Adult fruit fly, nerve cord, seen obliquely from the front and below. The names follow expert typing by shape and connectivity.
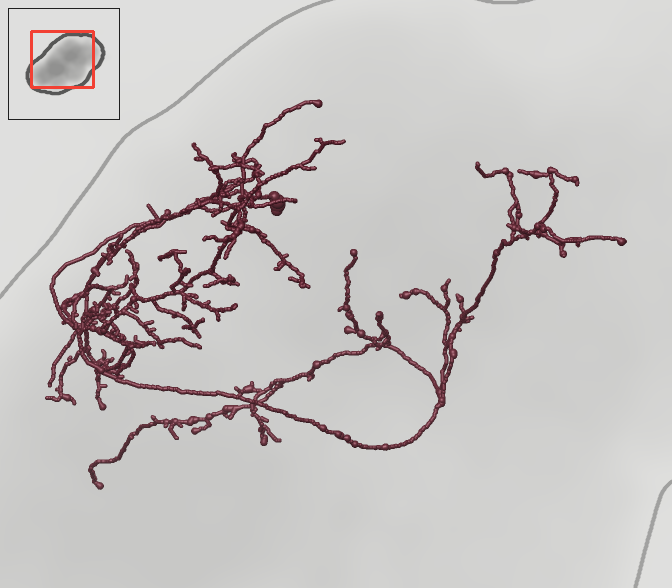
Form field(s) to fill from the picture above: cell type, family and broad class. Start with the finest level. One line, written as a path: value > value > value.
IN19B055 > hemilineage 19B > nerve-cord intrinsic neuron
